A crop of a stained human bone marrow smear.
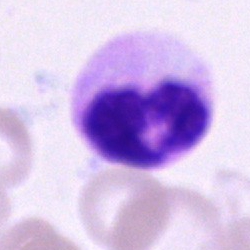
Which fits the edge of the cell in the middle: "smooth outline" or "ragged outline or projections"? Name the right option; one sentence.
The outline of this cell is free of projections and smooth.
